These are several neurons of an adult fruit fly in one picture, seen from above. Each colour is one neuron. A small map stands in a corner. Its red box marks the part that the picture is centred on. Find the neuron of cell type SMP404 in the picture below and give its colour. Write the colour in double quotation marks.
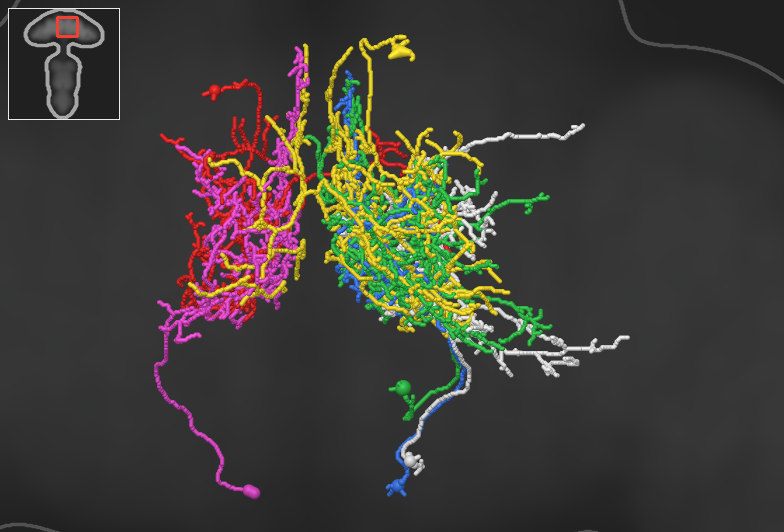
"white"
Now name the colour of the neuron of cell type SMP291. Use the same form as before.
"green"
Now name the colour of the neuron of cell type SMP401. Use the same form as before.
"magenta"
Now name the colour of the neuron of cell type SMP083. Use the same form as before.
"yellow"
